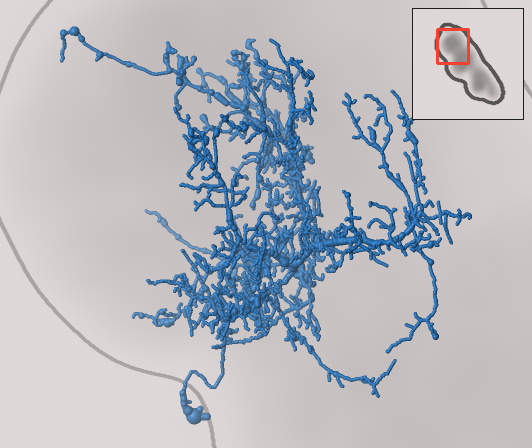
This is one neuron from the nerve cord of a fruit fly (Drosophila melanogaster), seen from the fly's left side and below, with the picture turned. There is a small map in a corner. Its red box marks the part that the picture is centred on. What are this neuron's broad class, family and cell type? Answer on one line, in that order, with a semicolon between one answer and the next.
nerve-cord intrinsic neuron; hemilineage 03B; IN03B032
